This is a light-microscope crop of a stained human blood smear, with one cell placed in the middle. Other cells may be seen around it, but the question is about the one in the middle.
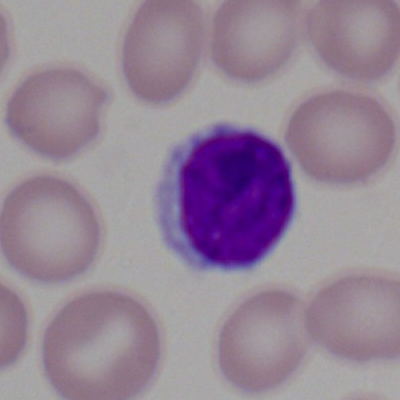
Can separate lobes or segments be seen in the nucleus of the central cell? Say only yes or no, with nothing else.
No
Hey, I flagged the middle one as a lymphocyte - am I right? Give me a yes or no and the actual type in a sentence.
Yes, the cell placed centrally within the crop is a lymphocyte.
